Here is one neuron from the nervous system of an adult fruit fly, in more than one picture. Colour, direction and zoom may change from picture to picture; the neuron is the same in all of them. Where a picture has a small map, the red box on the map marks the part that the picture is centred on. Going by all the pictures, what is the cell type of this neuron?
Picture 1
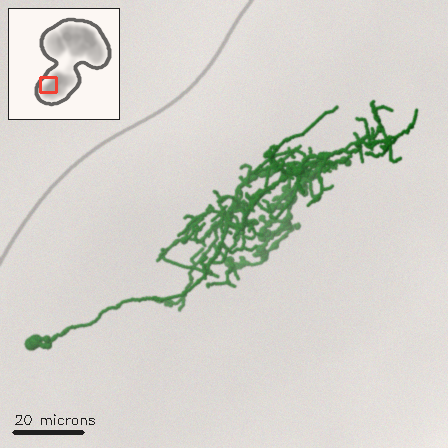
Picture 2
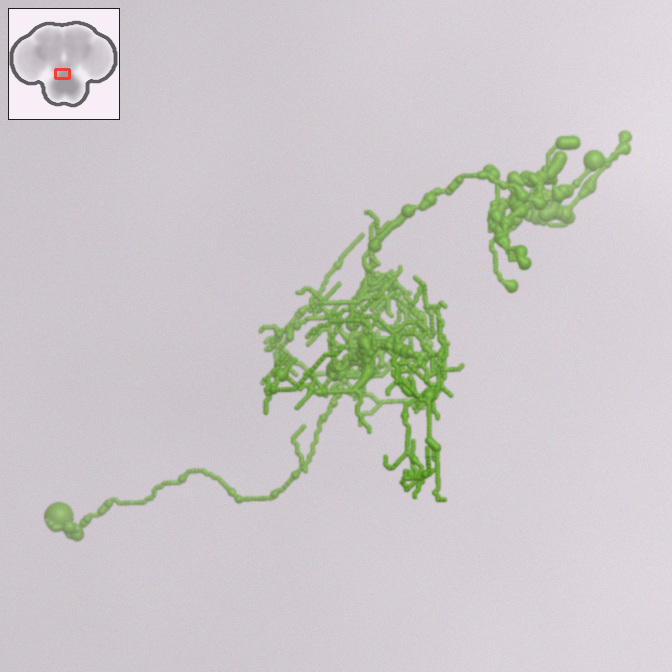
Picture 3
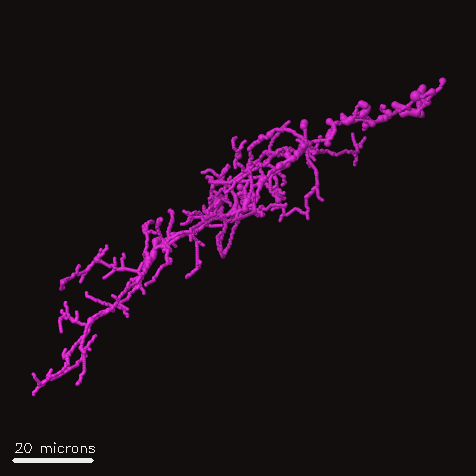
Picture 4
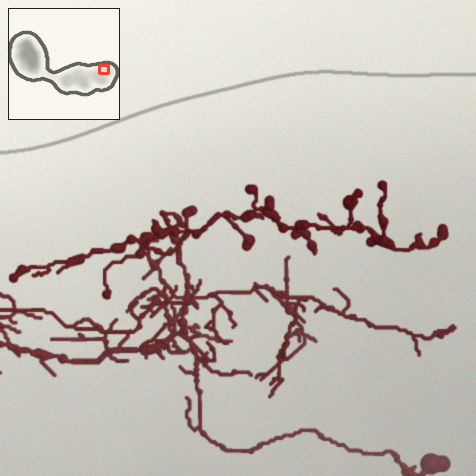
IN06A063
